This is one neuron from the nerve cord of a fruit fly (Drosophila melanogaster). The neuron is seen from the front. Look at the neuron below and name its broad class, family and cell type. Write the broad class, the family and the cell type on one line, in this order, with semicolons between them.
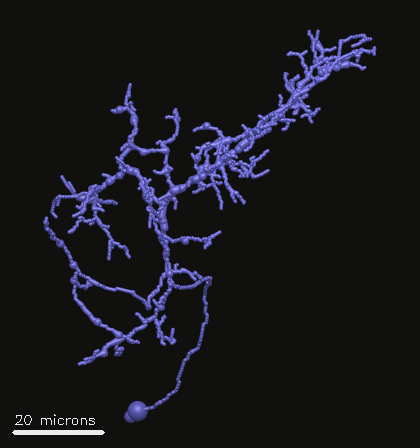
nerve-cord intrinsic neuron; hemilineage 20A.22A; IN20A.22A036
